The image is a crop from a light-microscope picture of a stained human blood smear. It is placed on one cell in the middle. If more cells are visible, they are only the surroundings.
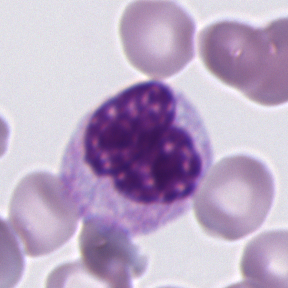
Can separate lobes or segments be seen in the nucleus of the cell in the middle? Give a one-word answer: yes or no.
Yes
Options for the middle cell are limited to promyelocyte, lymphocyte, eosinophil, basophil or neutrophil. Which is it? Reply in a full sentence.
This crop's central cell is a neutrophil.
